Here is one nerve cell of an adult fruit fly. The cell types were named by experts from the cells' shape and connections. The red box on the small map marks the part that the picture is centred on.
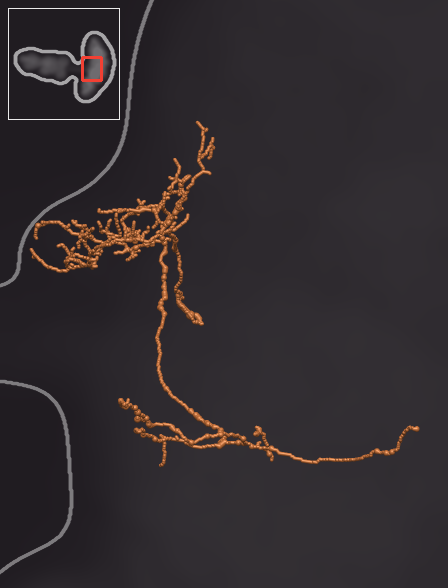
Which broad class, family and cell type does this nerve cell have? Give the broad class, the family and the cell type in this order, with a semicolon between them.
central-brain intrinsic neuron; hemilineage LB3; GNG411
